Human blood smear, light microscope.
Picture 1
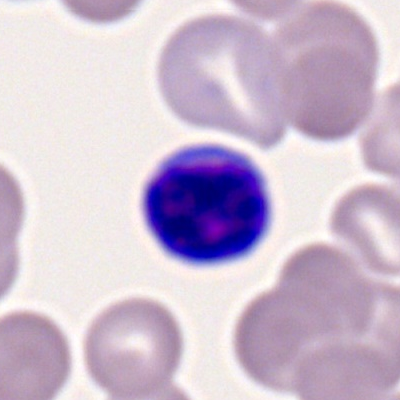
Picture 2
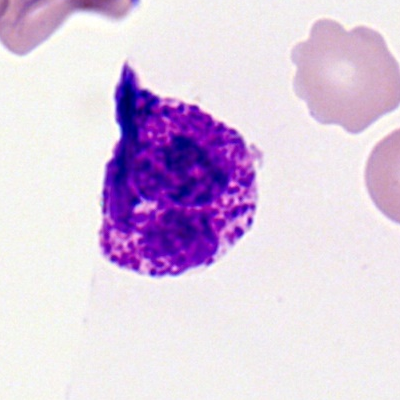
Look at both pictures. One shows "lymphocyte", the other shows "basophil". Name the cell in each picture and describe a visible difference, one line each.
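Picture 1 shows a lymphocyte: No granules are visible in the cytoplasm.
Picture 2 shows a basophil: The cell is crowded with coarse granules.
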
